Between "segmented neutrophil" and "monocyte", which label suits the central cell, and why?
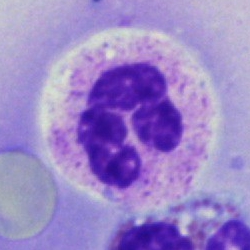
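A segmented neutrophil, not a monocyte.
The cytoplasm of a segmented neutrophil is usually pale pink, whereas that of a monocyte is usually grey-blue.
Here the cytoplasm is abundant and pale pink, which agrees with the segmented neutrophil. Small pinkish-violet granules are scattered throughout it. The nucleus sits near the centre of the cell, and its chromatin is dark purple and densely clumped.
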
